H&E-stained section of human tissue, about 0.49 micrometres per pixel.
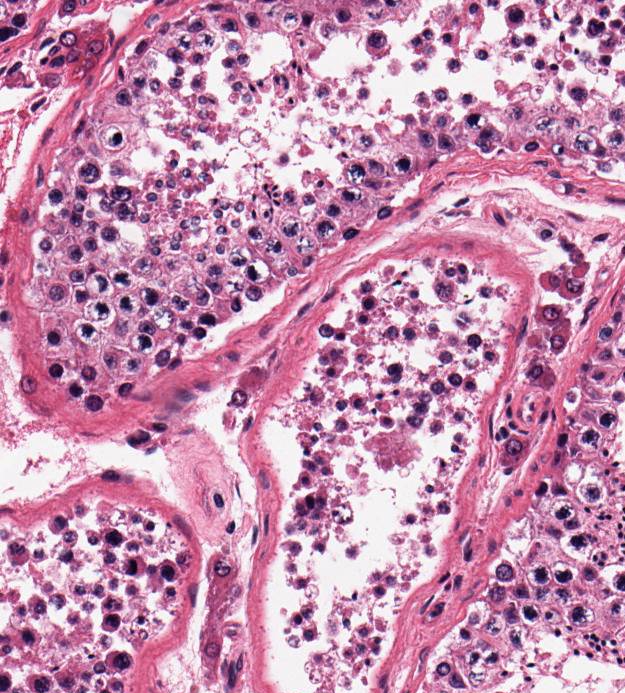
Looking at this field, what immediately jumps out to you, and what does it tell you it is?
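Seminiferous tubule: several large rounded and curving tubules, cut in cross and oblique section, lie side by side. Many rounded cells with round, dark nuclei pack each tubule; in the upper-left tubule, many have clear or pale cytoplasm around a central nucleus.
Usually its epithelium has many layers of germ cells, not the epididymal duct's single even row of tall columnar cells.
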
